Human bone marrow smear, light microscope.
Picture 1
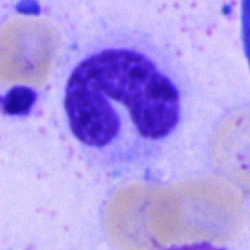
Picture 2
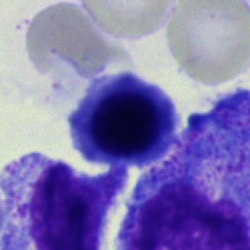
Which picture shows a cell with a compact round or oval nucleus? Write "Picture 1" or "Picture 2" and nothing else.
Picture 2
